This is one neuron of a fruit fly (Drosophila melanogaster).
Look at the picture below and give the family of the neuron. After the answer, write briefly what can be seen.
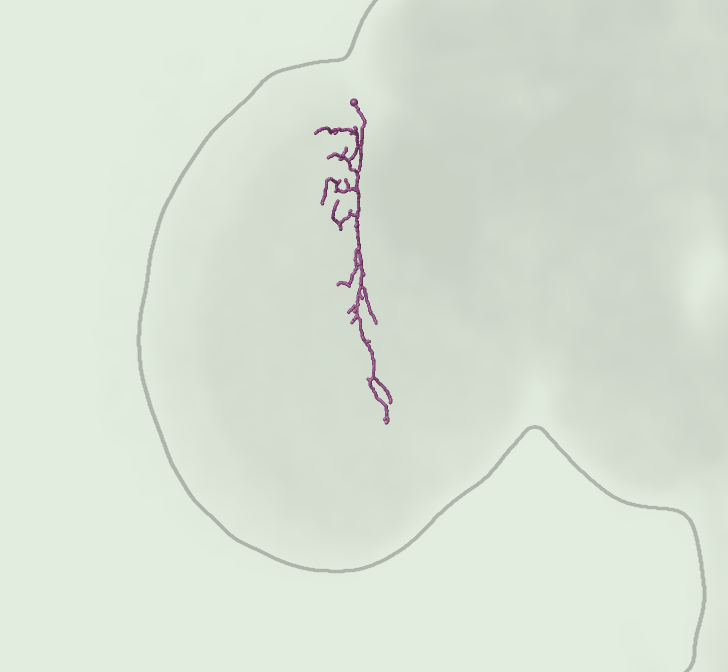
The family is Cm. It is an optic-lobe intrinsic neuron. The cell body can be seen at the top of the picture. As drawn here it is more than twice as tall as it is wide.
